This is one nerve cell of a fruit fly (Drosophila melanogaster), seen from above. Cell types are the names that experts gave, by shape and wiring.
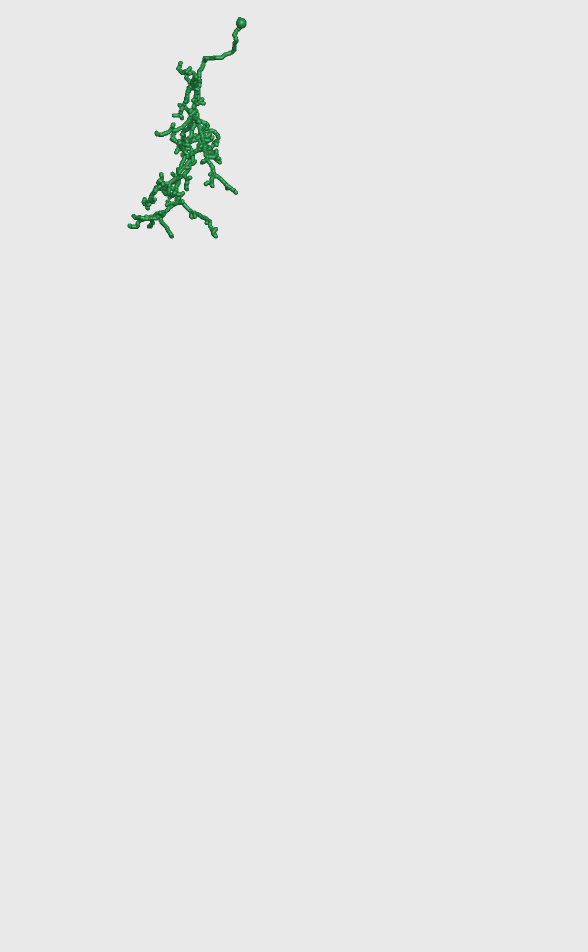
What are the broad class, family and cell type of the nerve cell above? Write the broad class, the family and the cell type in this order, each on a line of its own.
nerve-cord intrinsic neuron
hemilineage 16B
IN16B083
